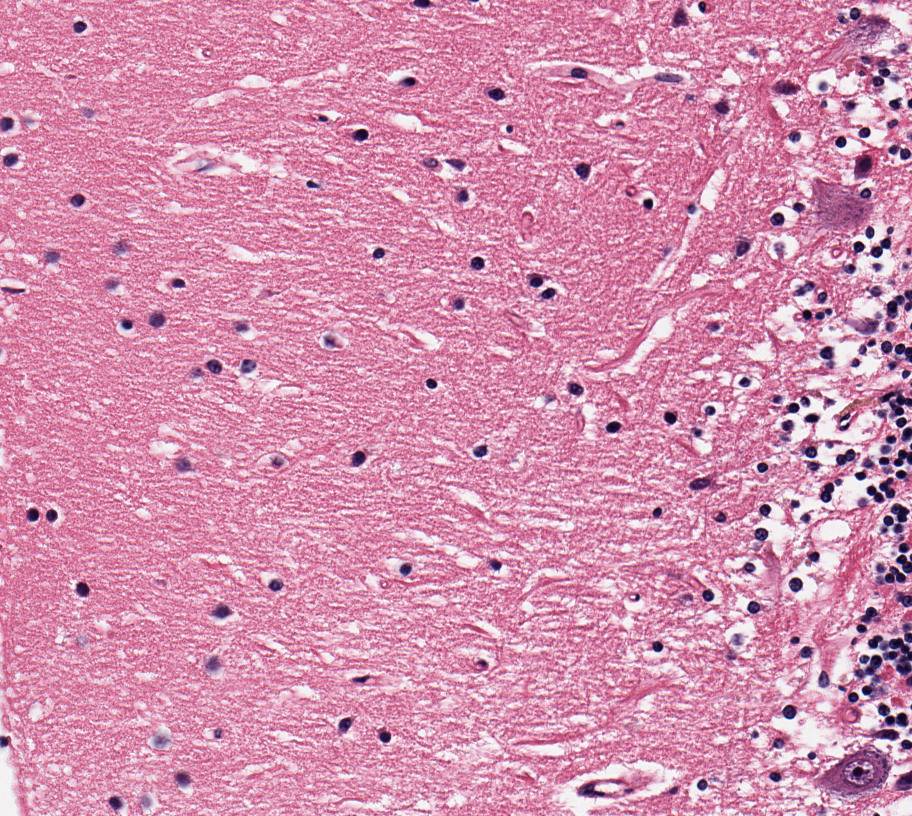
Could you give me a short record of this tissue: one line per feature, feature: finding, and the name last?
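Neuropil: pale pink, fibrillary, sparse nuclei, left edge to past centre
Cellular band: dense, along the right edge
Band nuclei: small, round, very dark, closely packed, scant cytoplasm
Neuropil nuclei: small, round, dark, scattered
Epithelium and glands: none seen
Name: cerebellum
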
